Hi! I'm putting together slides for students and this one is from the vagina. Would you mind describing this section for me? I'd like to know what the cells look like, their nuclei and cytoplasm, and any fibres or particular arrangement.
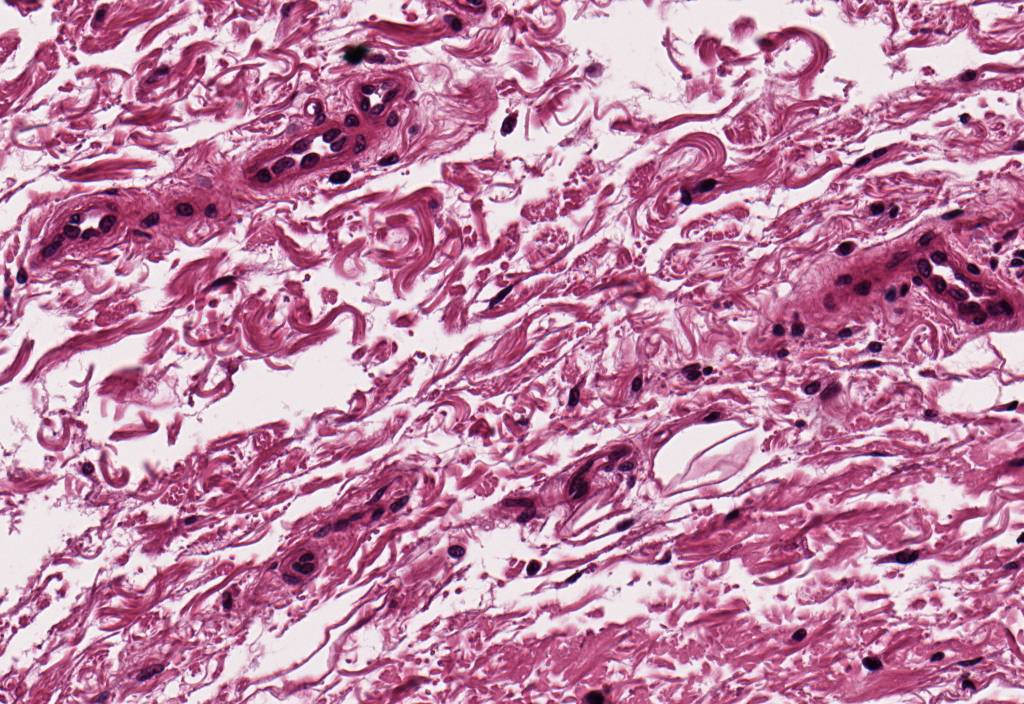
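First, the fibre bundles: pink, wavy, cut in many different planes. Next, vessels: small ones lie in the upper left and right middle, with clusters of plump nuclei in their walls. Epithelium is absent throughout the field, and so are fat cells.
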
